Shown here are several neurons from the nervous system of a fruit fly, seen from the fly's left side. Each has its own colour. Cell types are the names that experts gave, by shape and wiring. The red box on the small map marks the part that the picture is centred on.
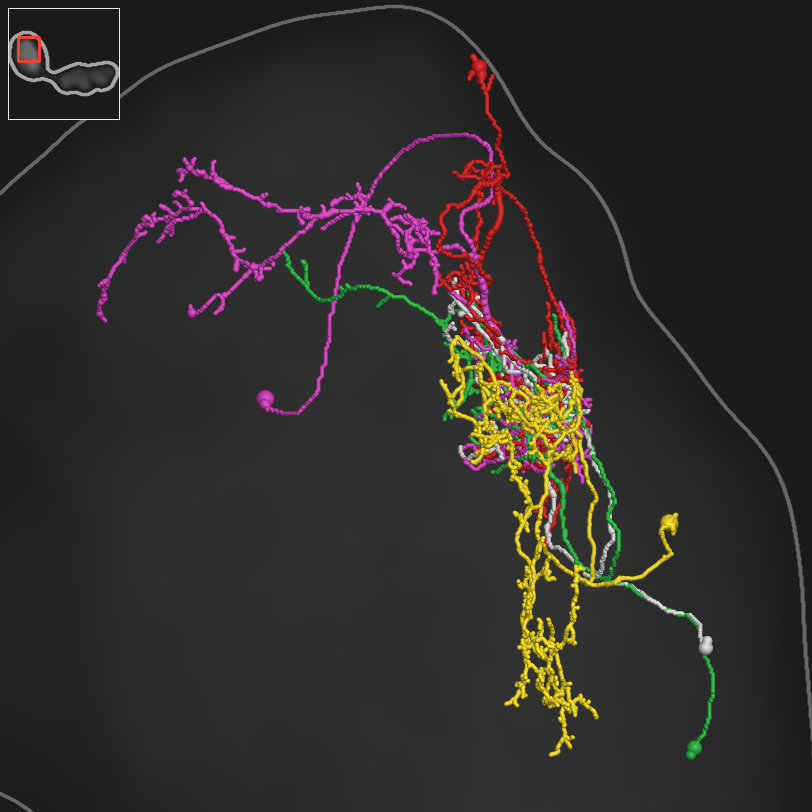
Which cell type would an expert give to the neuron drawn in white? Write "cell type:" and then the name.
cell type: PLP186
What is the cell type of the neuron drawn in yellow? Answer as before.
cell type: LoVP94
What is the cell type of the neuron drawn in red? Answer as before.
cell type: PLP258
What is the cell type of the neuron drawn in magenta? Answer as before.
cell type: SMP045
